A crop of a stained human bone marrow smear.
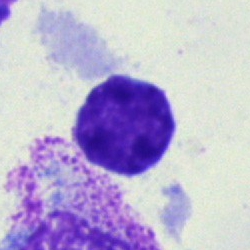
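Lymphocyte in a stained bone marrow smear, the cell in the middle: roughly round, with a few slightly flattened sides. Its dark purple chromatin is clumped into darker blocks separated by paler areas. You'll find no nucleolus visible in the nucleus, and no granules are seen over the cell.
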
